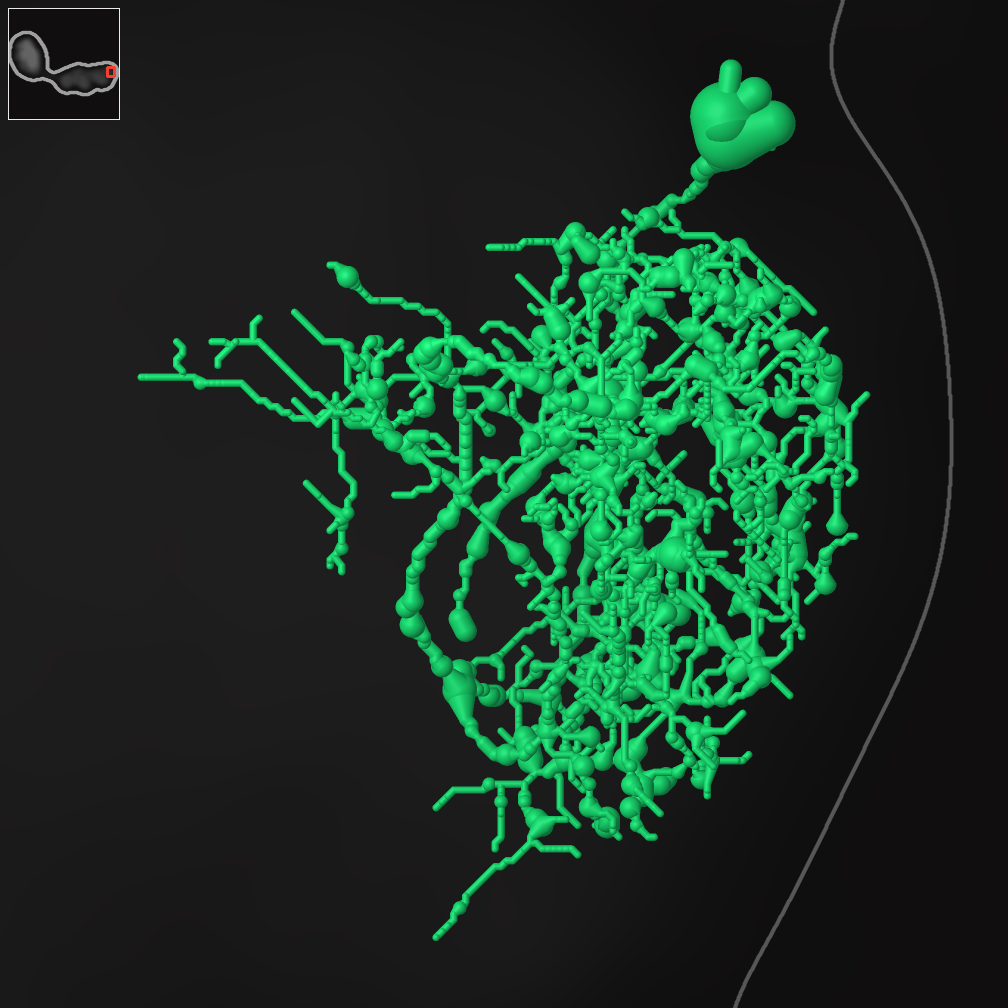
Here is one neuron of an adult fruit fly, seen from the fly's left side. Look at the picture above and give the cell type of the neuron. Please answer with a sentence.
The cell type is INXXX221.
